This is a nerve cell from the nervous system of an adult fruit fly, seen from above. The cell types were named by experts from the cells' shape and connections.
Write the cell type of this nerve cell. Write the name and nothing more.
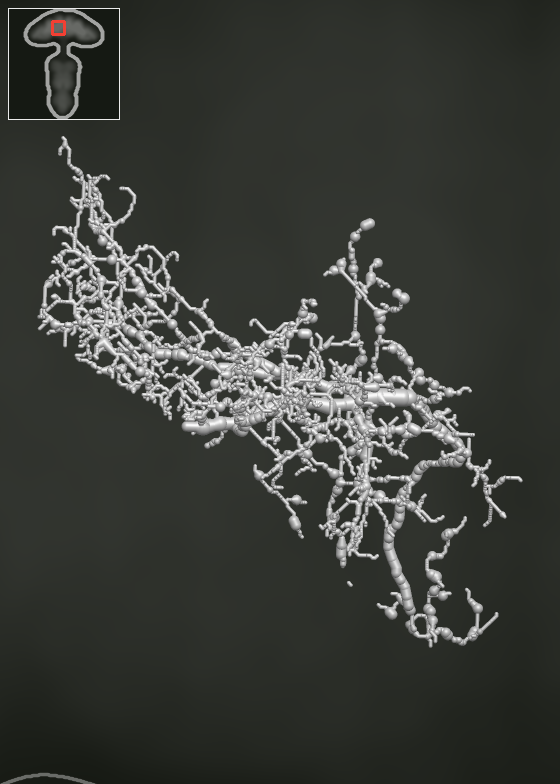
DNpe024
